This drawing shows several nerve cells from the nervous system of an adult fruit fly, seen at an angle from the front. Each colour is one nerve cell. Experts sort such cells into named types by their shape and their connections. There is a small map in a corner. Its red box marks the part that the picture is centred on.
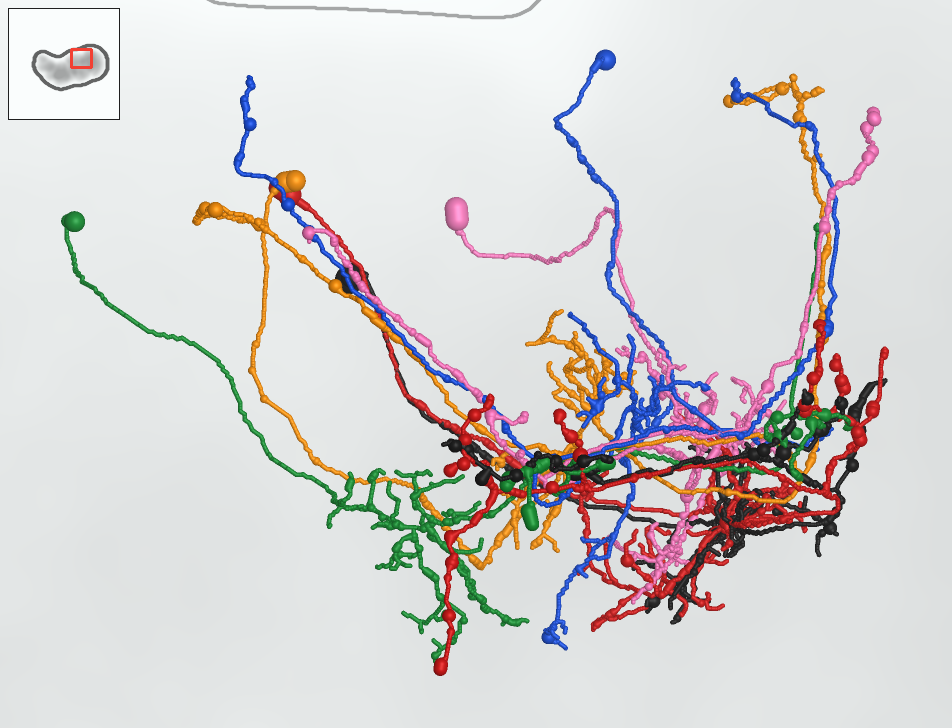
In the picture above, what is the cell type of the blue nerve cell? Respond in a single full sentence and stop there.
By type, the nerve cell is FS3_d.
